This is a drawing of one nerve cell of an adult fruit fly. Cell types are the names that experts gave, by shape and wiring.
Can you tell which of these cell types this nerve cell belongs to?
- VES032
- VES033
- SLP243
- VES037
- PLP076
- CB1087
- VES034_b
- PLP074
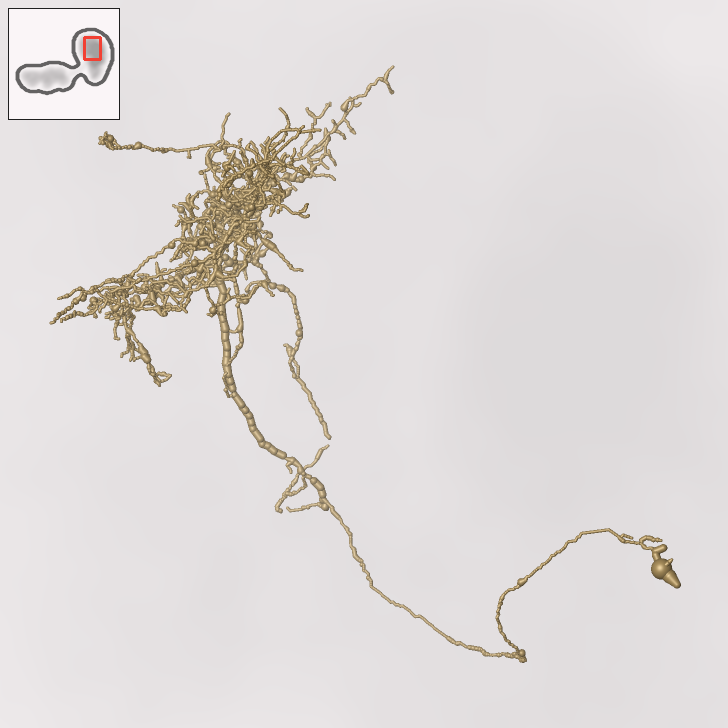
PLP076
